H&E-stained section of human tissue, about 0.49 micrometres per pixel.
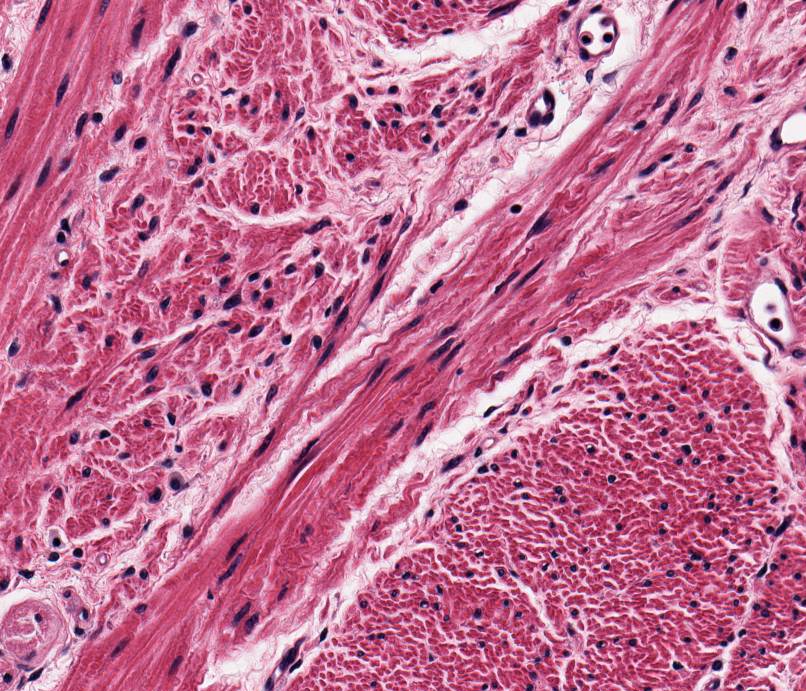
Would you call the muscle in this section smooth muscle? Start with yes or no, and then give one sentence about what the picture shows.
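Yes. The muscle cytoplasm stains pink with eosin and shows no cross-striations.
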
